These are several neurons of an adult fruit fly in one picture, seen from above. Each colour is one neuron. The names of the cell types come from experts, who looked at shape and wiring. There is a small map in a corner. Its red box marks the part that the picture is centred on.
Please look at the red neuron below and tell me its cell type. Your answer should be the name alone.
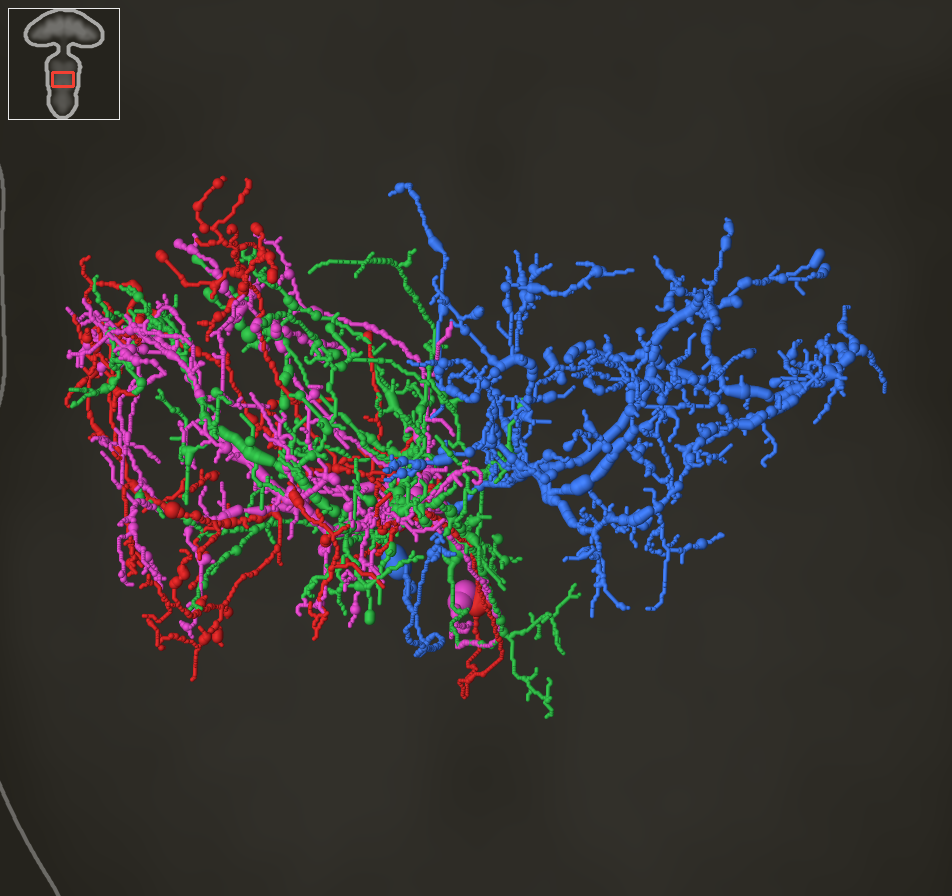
IN06B071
